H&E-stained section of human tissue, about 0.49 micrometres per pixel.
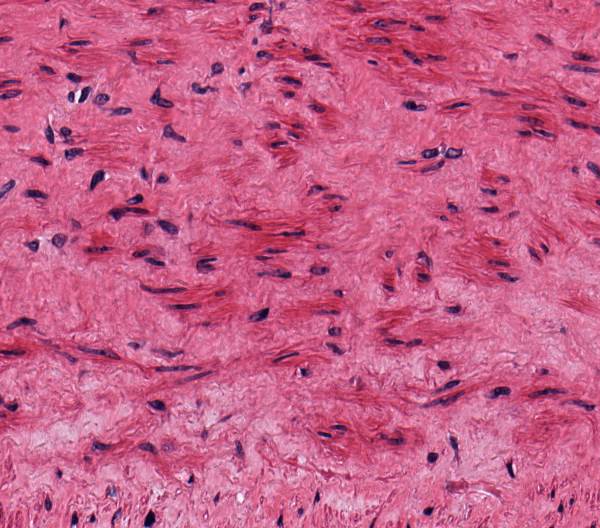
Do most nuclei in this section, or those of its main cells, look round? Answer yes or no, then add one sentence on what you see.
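No. The cells are spindle-shaped, with elongated dark-purple nuclei.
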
